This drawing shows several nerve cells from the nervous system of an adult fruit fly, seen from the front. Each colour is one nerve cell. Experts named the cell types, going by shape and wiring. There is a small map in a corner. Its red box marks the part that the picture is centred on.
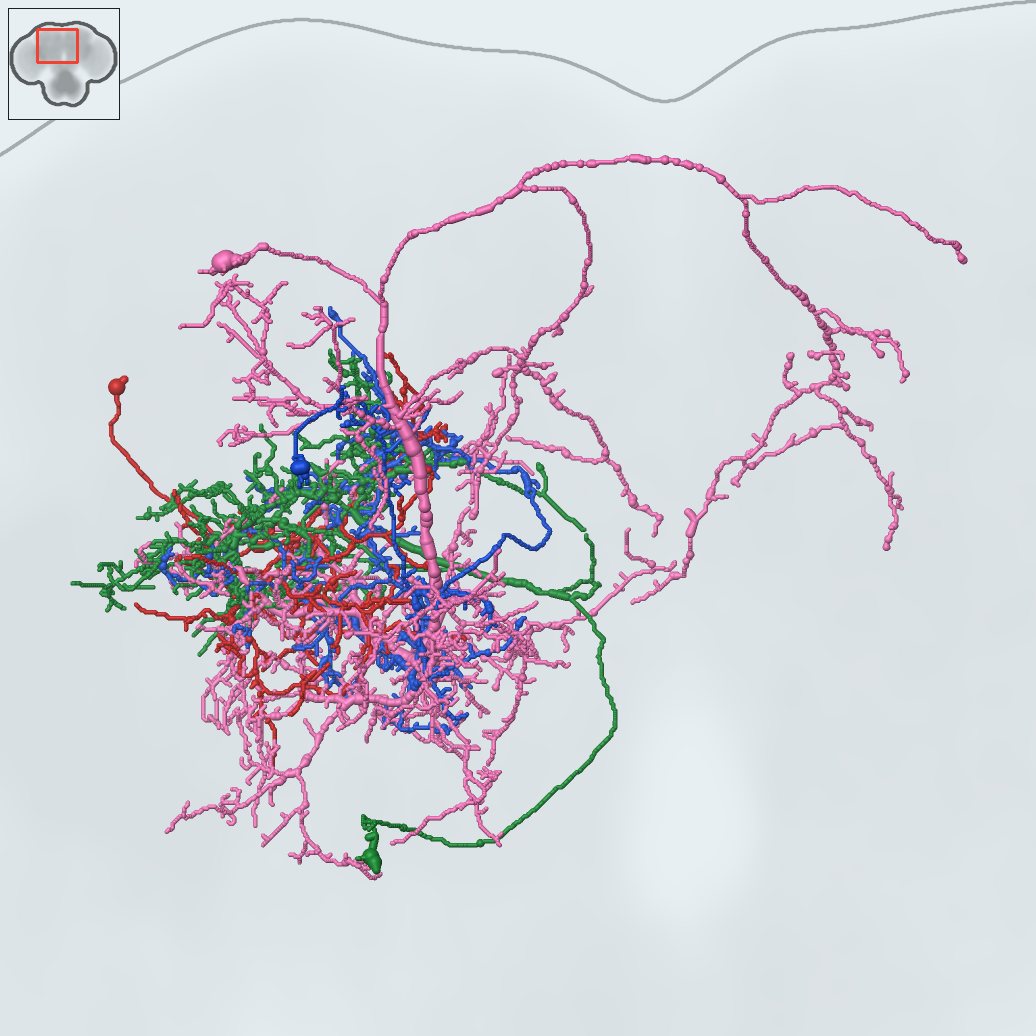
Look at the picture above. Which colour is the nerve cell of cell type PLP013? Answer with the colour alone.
blue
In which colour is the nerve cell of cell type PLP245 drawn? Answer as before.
pink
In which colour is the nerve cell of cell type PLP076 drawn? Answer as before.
green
